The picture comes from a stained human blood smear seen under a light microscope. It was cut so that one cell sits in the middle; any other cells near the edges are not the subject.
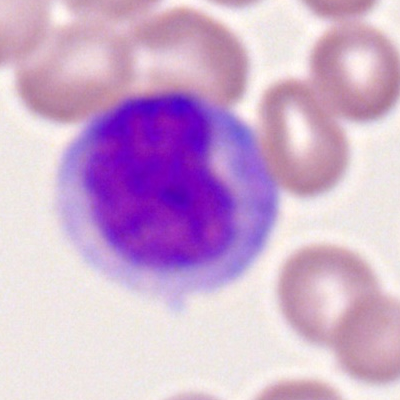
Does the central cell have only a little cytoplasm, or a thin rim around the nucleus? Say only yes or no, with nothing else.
Yes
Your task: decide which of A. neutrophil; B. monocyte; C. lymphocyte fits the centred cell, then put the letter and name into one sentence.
Answer key: option B, the middle cell being a monocyte.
